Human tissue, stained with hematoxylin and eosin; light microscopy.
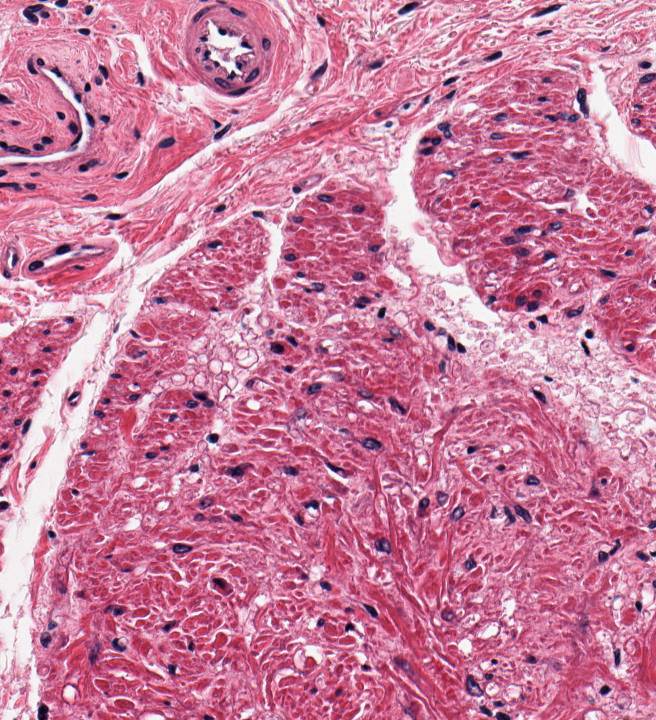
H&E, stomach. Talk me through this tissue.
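Look first at the muscle cells: their cytoplasm stains a strong pink, and their dark, ovoid to elongated nuclei are scattered singly through the bundles. In the middle of the field, small clear vacuoles lie among them. Near the top edge, one small vessel has a narrow, star-shaped lumen.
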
